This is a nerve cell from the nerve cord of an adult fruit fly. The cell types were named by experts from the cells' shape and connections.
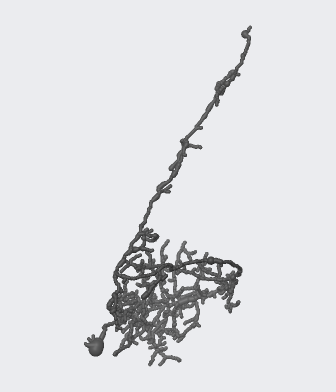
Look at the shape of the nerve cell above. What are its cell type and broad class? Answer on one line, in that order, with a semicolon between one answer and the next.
INXXX332; nerve-cord intrinsic neuron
